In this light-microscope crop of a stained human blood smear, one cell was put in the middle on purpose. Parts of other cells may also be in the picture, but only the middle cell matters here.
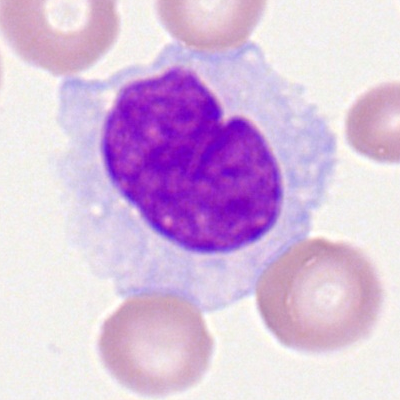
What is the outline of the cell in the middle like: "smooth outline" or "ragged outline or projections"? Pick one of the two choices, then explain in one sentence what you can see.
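Ragged outline or projections. The cell outline is irregular, with a bumpy, ruffled edge.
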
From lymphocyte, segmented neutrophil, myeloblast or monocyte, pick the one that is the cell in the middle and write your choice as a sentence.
Regarding the central cell, it is a monocyte.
